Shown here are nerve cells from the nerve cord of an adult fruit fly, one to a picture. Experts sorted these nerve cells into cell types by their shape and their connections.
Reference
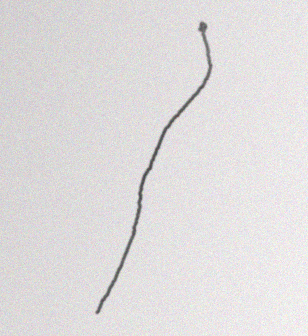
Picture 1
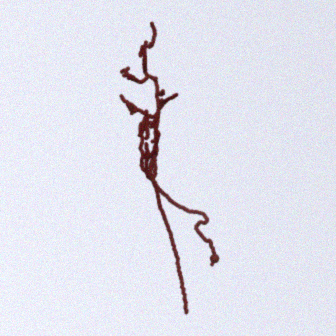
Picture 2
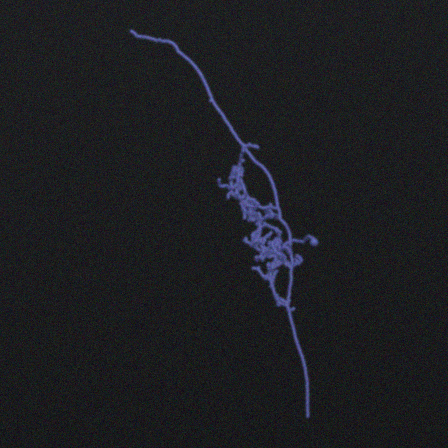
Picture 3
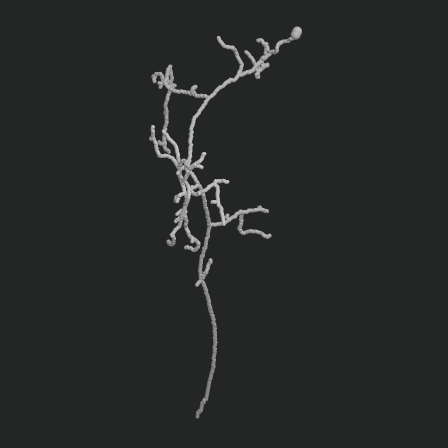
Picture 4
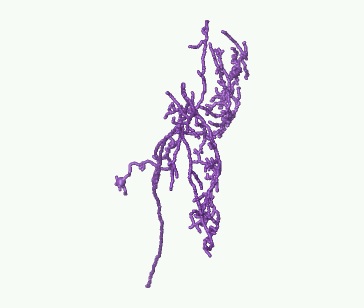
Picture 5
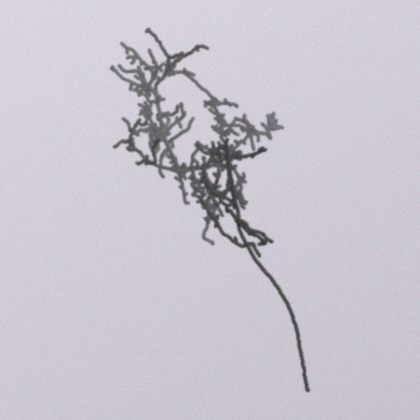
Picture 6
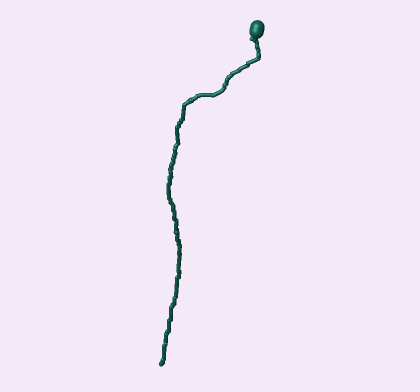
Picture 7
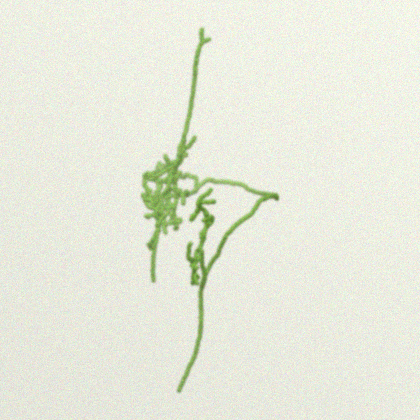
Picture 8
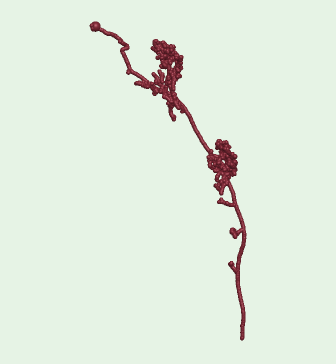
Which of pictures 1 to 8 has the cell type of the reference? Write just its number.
6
